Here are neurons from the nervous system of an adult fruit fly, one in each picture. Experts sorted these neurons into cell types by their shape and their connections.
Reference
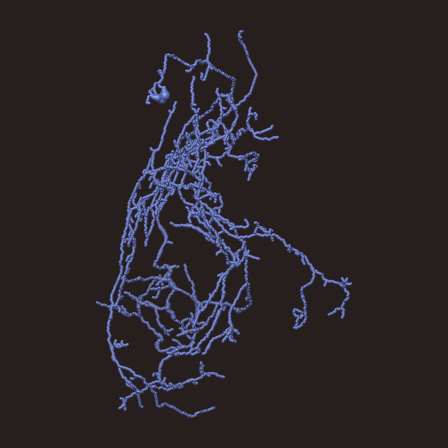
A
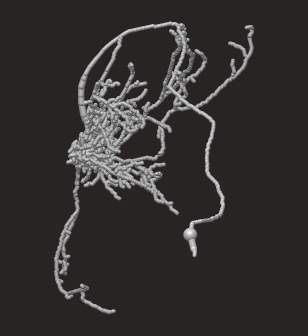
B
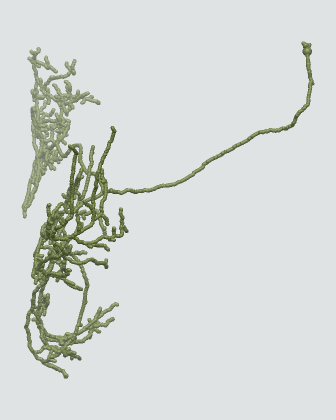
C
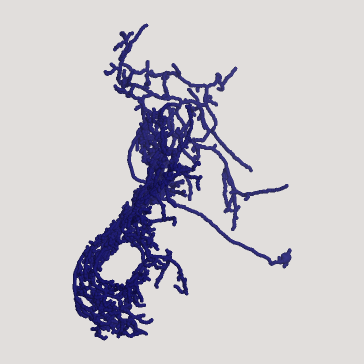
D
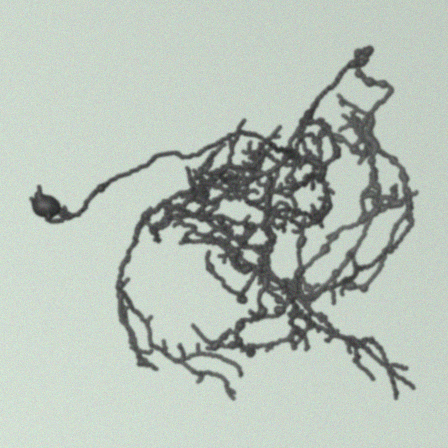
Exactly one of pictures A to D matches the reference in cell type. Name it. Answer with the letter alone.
D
